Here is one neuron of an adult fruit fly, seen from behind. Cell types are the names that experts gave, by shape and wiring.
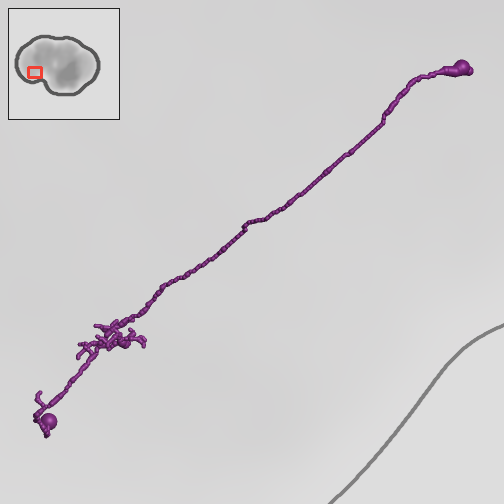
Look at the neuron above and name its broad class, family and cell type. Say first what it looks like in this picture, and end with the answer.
The cell body is at the lower left of the picture. As drawn here it is about as wide as it is tall. It is an optic-lobe intrinsic neuron. Its family is Tm. The cell type is Tm9.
